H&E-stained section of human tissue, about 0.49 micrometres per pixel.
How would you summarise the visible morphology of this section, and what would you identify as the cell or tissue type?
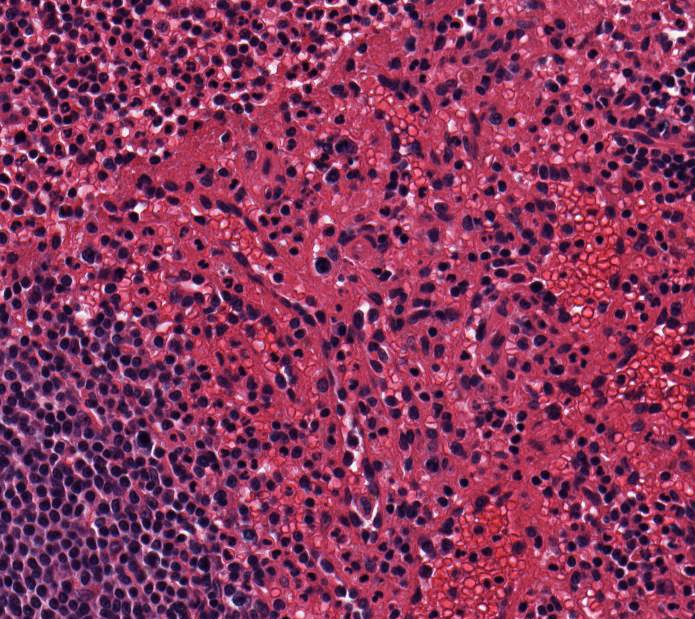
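The lower left of the field is filled by a dense sheet of small lymphocytes with round dark nuclei and scant cytoplasm. The centre and right are looser and pinker, with tightly packed red blood cells forming pink clusters on the right. The section is spleen.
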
